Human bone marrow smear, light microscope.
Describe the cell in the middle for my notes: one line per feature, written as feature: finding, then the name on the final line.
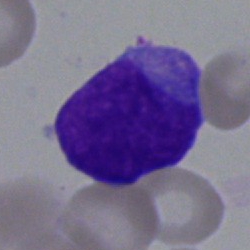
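Nucleus: fills most of the cell
Cytoplasm: scant, mainly a pale cap at the upper right
Granules: none visible in the cytoplasm
Vacuoles: none seen in the cytoplasm
Name: blast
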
